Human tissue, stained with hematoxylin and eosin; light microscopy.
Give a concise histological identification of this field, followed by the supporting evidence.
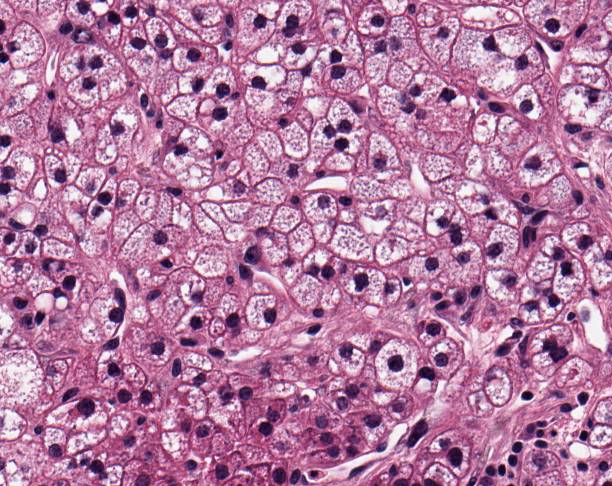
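Identity first: zona fasciculata of the adrenal gland. Cytoplasm next: in most cells it is pale, clear to finely vacuolated, each cell with a single small, round, dark nucleus.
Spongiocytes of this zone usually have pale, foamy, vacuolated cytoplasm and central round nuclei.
Last, layout: small nests of cells within a network of thin, delicate septa carrying thin-walled capillaries lined by flat, elongated nuclei.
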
